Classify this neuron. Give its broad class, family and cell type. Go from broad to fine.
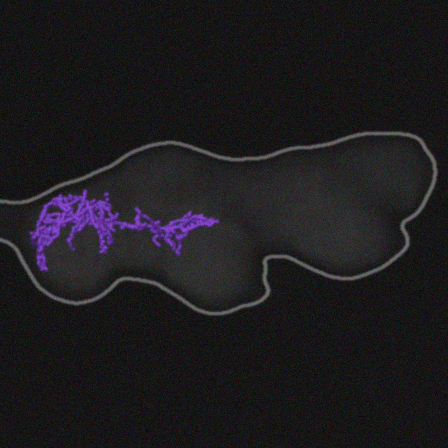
nerve-cord intrinsic neuron; hemilineage 01A; IN01A018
